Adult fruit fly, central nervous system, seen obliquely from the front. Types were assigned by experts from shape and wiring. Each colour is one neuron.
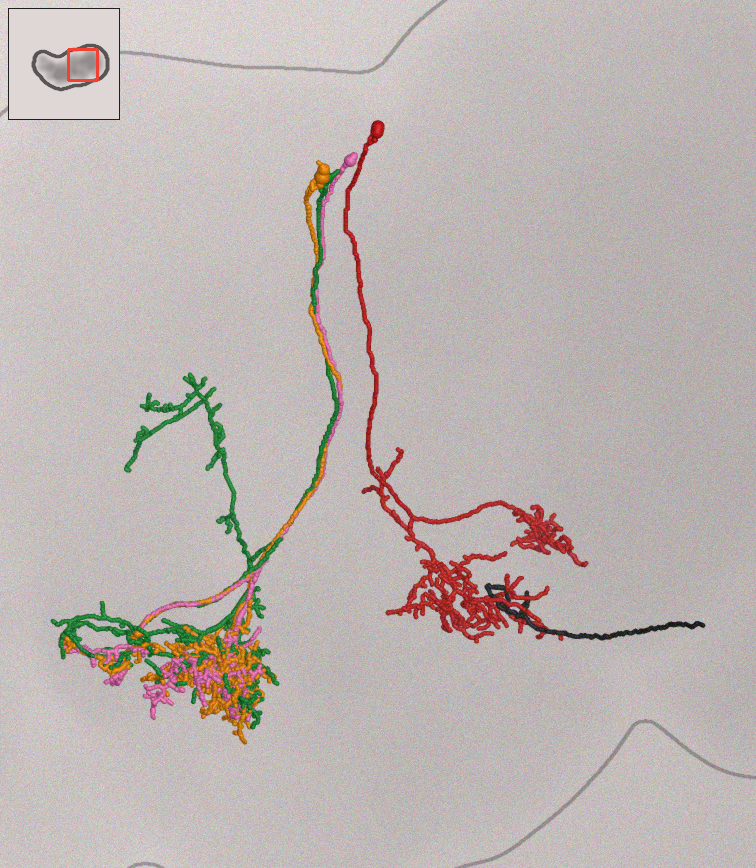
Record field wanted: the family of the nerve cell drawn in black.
class mechanosensory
